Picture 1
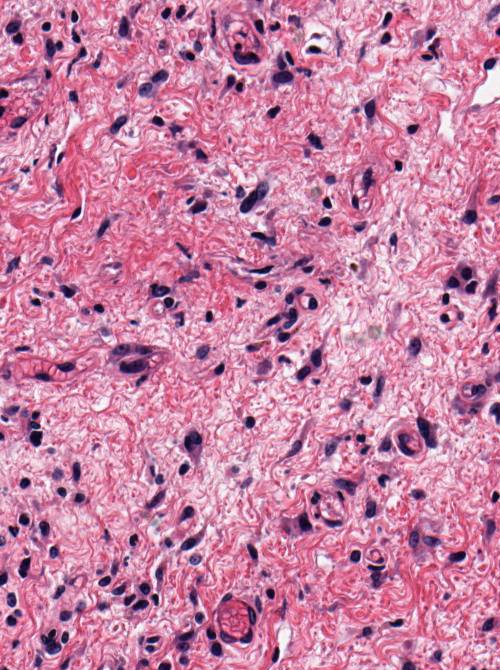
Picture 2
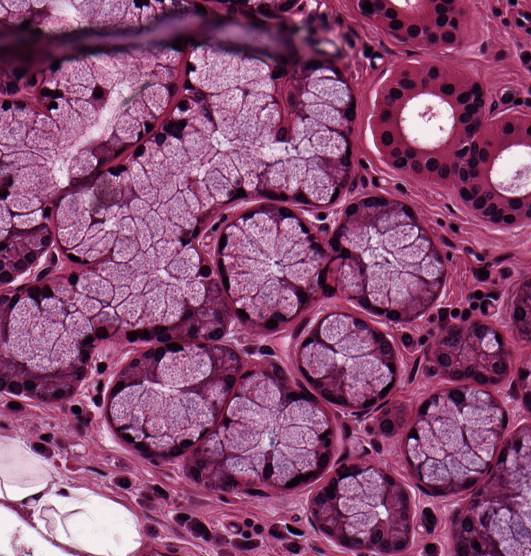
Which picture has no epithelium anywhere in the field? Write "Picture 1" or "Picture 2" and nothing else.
Picture 1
